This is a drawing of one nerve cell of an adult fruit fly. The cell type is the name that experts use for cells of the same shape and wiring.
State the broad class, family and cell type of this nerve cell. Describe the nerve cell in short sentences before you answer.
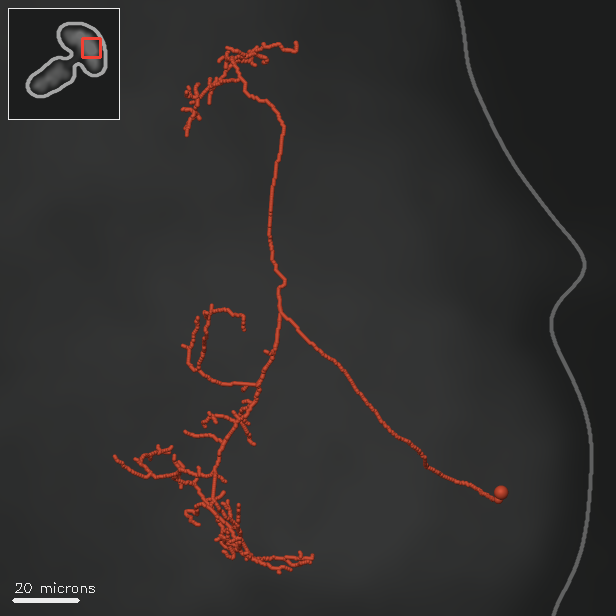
It is in the brain and does not reach the nerve cord. The cell body is at the lower right of the picture. By the scale bar it is about 170 microns tall in this view. It is a central-brain intrinsic neuron. The family is hemilineage SIPa1_ventral. The cell type is SMP022.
